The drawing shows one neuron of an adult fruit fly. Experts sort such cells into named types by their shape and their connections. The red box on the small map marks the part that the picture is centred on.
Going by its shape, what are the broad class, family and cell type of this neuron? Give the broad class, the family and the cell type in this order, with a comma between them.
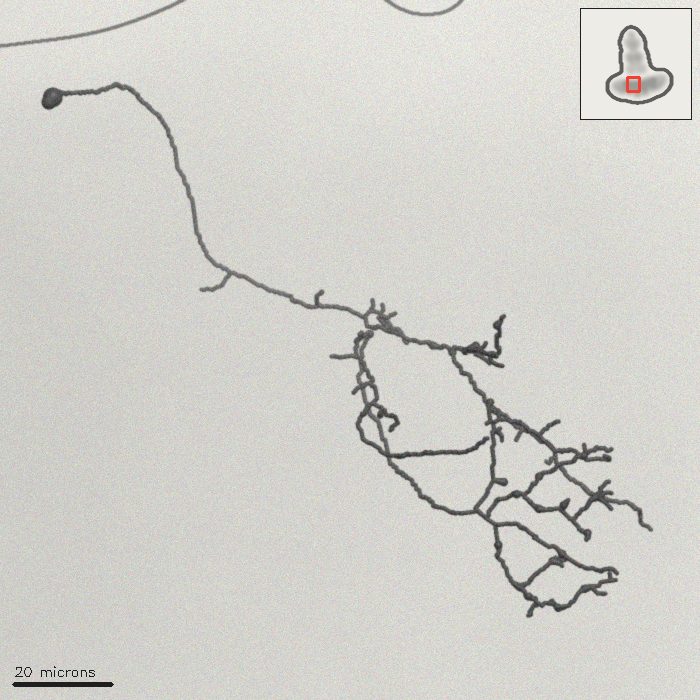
central-brain intrinsic neuron, hemilineage SLPad1_posterior, SIP045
